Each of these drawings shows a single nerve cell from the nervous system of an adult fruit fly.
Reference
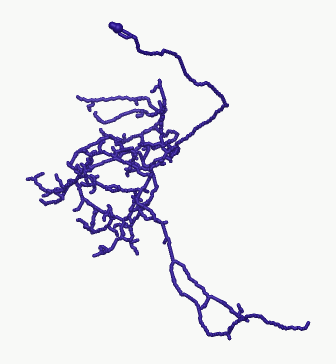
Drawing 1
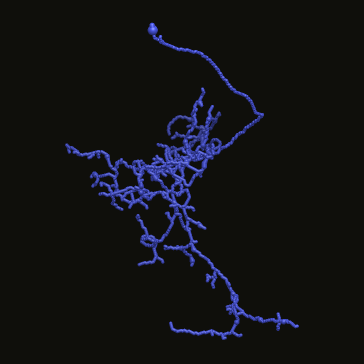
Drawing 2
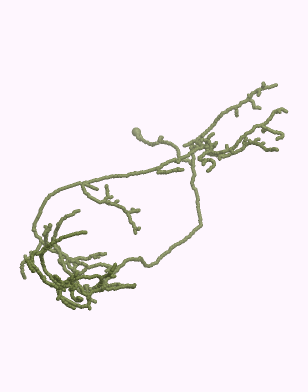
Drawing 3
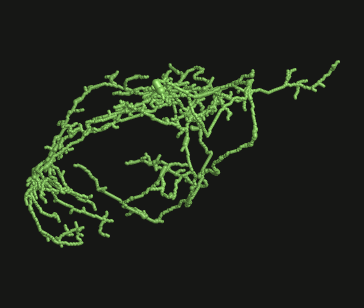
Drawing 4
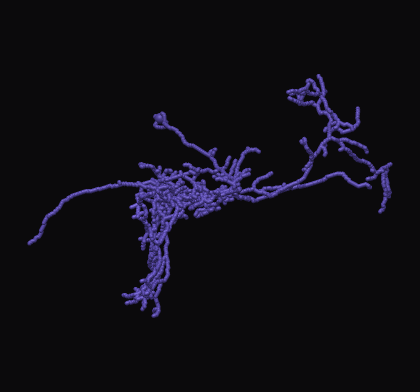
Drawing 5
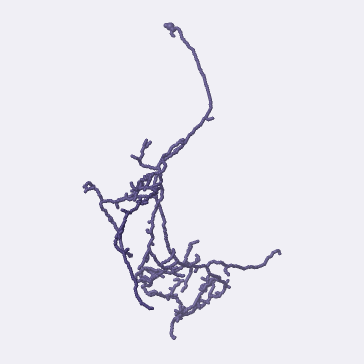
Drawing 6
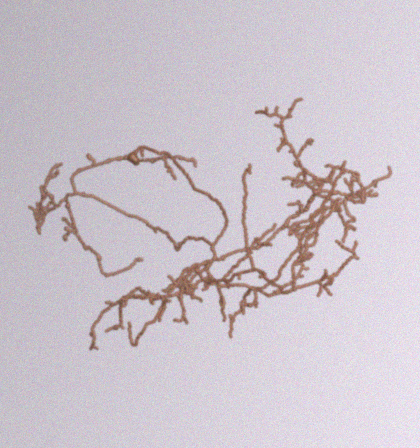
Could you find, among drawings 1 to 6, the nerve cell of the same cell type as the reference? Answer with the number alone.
1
